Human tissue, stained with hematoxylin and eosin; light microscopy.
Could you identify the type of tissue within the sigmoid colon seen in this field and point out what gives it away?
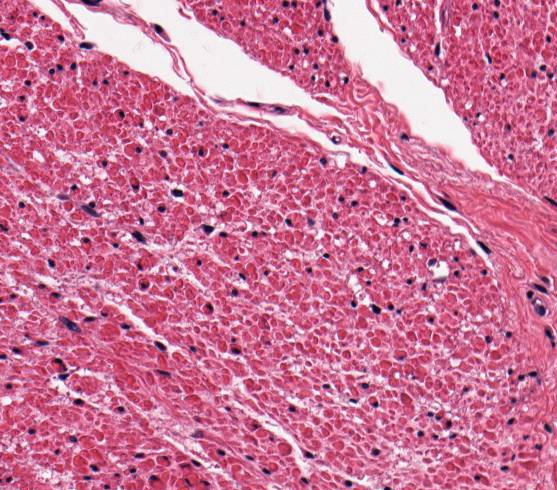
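It's smooth muscle you're seeing. Look at the cytoplasm: deep pink, and the muscle is split into bundles by thin strands of connective tissue running diagonally from upper left to lower right.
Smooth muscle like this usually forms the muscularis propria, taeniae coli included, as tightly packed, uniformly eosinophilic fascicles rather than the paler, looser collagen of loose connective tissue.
There's no epithelium anywhere, and no fat cells either.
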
